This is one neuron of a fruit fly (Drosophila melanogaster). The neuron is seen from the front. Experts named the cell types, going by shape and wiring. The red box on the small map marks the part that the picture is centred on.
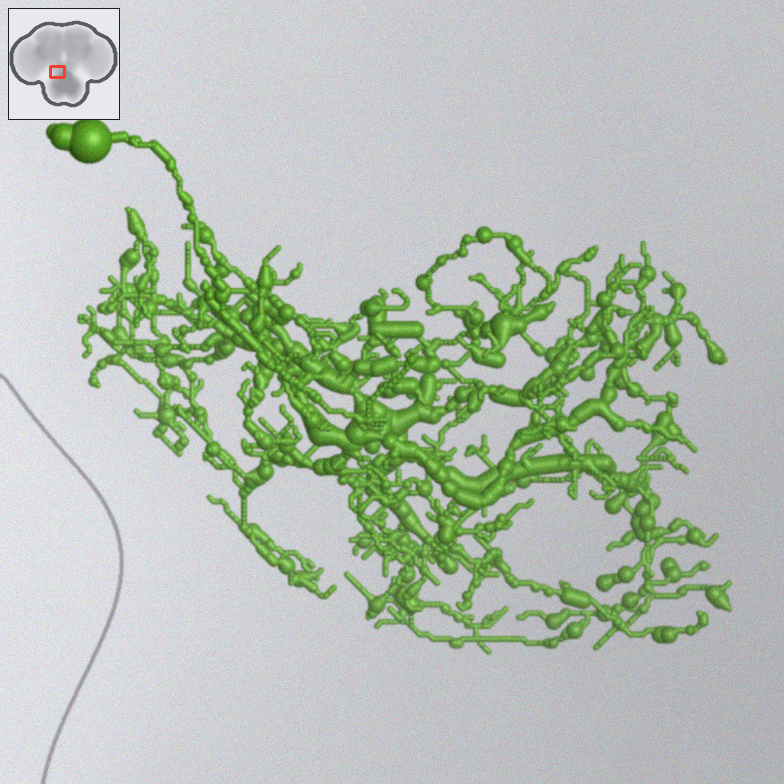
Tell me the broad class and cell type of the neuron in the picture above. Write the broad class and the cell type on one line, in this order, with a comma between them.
central-brain intrinsic neuron, GNG462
